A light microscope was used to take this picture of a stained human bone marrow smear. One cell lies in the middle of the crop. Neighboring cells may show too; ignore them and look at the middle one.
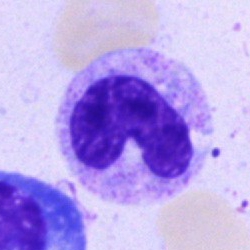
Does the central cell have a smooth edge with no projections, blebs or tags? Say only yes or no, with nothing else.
Yes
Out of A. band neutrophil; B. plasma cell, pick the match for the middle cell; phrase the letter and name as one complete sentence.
Well, the cell in the middle is a band neutrophil, making option A right.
